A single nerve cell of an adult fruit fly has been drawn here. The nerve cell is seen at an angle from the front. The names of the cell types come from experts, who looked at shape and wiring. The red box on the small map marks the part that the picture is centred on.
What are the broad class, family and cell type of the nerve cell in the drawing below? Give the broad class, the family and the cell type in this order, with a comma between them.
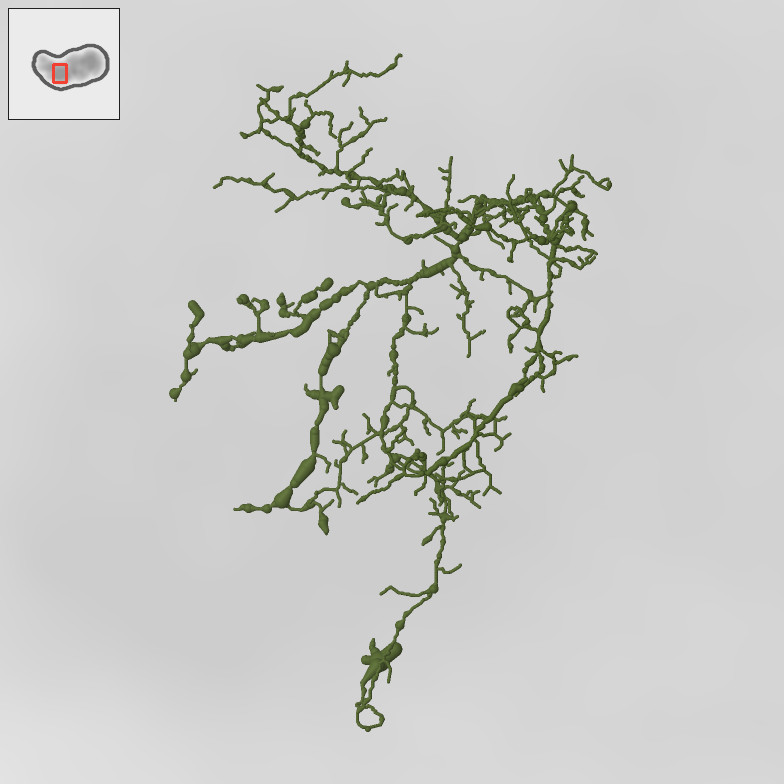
nerve-cord intrinsic neuron, hemilineage 13A, IN13A034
